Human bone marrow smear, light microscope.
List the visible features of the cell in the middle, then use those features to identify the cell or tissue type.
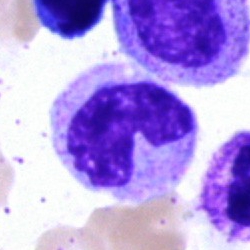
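A notch on the lower right side indents the nucleus. Chromatin clumped, paler patches between darker areas. Cytoplasm pale blue-lilac, with fine pink-lilac granules. Band neutrophil.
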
